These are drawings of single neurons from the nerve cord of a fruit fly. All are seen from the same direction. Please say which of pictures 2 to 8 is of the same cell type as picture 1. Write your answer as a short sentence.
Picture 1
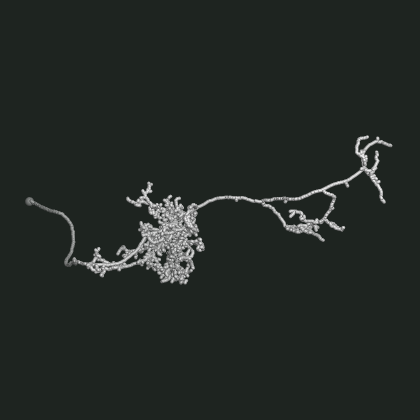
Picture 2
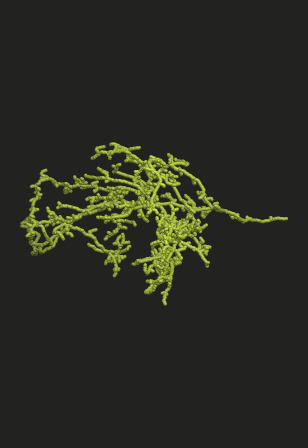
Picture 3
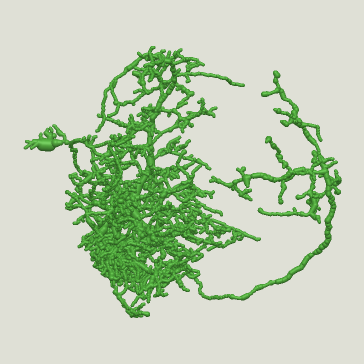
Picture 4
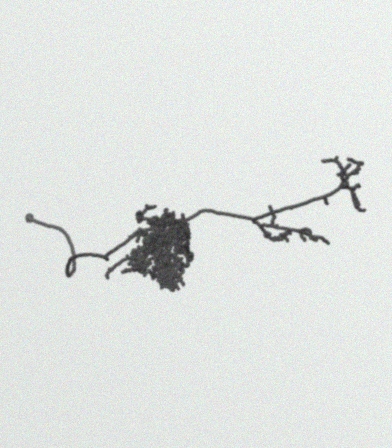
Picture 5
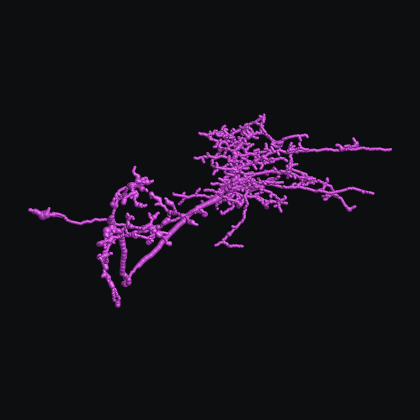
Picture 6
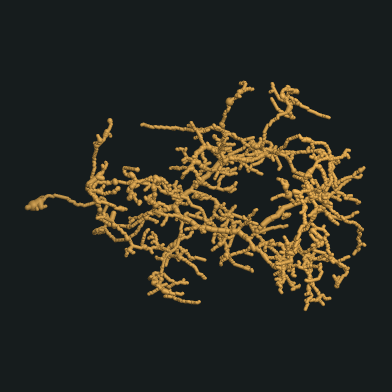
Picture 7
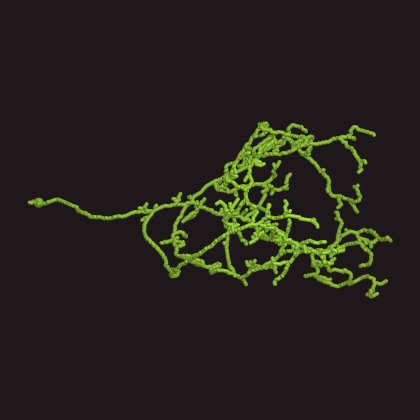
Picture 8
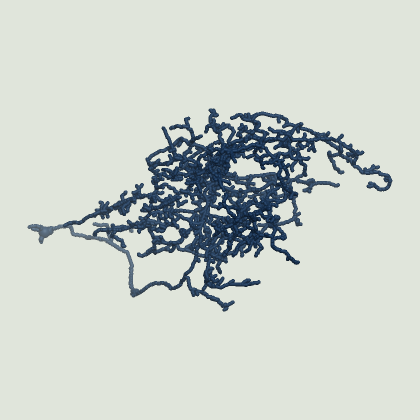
Picture 4 shows a neuron of the same cell type.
